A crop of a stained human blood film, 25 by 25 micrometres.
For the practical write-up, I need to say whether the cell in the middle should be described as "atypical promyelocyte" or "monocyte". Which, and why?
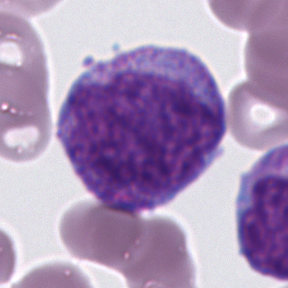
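This is an atypical promyelocyte. Cell about 15 micrometres across; outline roughly round, with a few slightly flattened sides. Nucleus about 14 by 12 micrometres, filling about 80% of the cell's area. Chromatin finely granular and net-like, no coarse dark clumps. Cytoplasm a narrow blue crescent, widest along the top. A few small blue blebs project from the upper-left edge.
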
